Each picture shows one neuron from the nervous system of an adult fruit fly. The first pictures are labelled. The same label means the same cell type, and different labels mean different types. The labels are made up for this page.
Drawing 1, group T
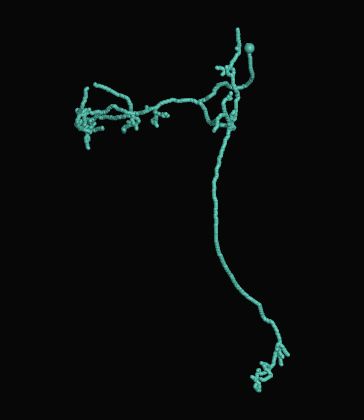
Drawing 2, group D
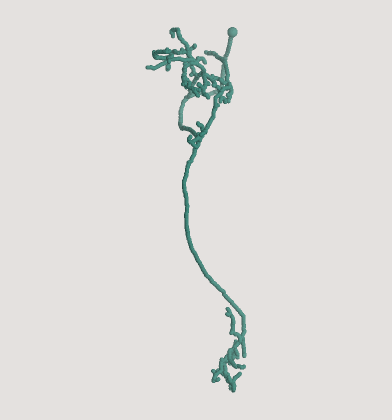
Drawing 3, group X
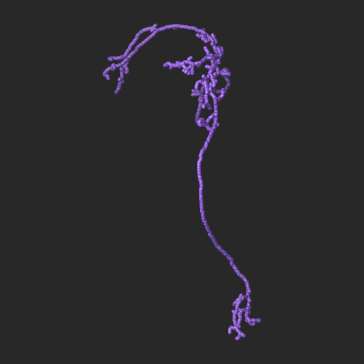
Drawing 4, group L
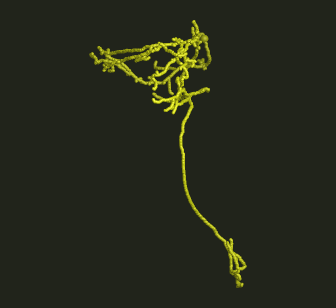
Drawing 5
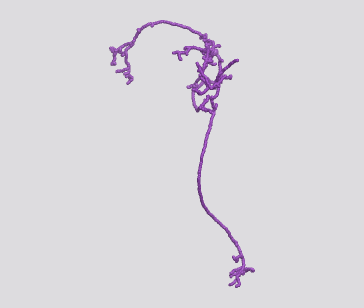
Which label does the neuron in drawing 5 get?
group X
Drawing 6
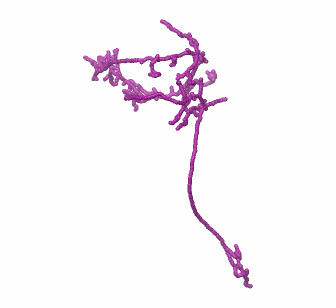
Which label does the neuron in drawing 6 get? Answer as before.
group L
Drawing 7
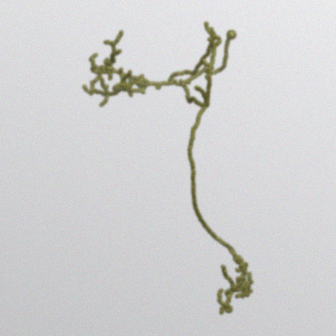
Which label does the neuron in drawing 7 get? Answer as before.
group T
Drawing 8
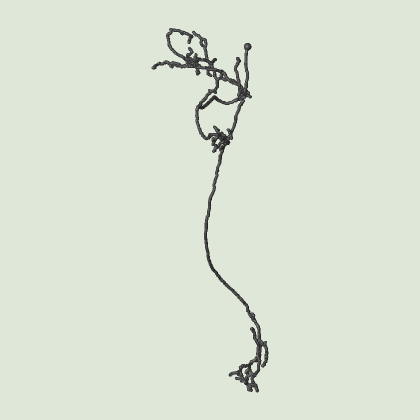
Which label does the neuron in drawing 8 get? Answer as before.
group D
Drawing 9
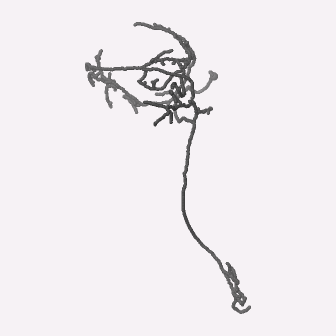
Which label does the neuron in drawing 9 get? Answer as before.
group L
